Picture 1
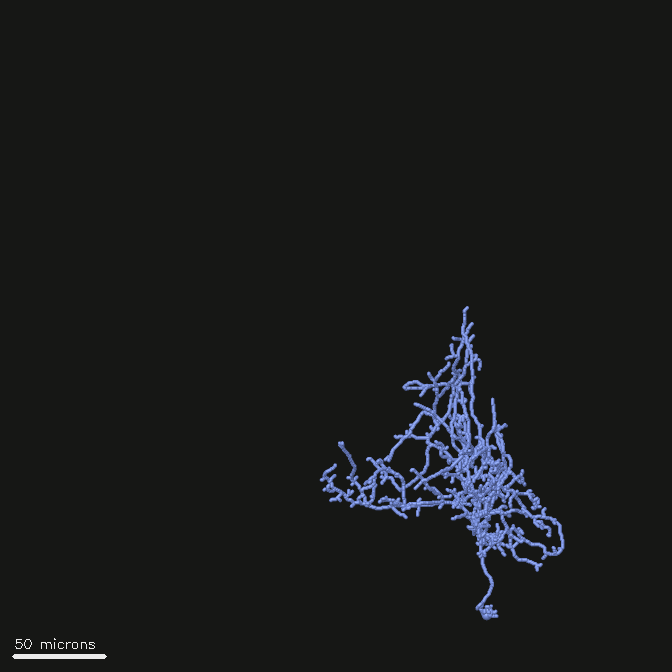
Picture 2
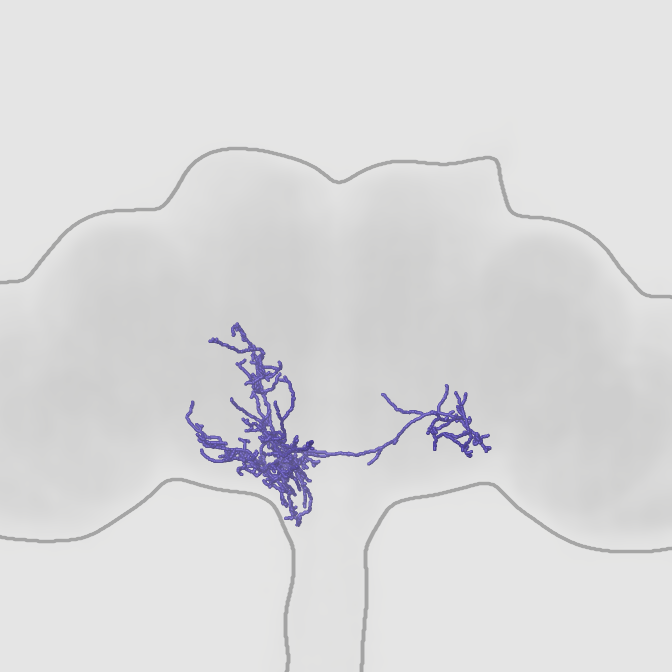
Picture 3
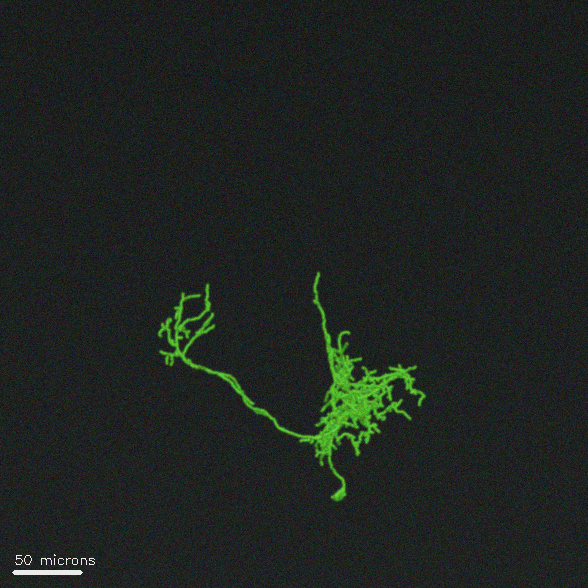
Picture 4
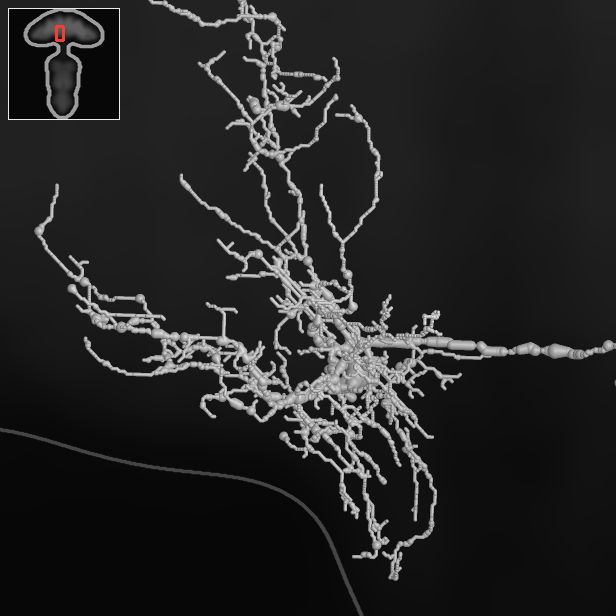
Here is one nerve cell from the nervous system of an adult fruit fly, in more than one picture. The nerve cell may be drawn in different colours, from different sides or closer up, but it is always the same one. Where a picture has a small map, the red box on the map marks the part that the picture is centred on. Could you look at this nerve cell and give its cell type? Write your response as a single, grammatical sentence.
Belonging to the cell type GNG312 is this nerve cell.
